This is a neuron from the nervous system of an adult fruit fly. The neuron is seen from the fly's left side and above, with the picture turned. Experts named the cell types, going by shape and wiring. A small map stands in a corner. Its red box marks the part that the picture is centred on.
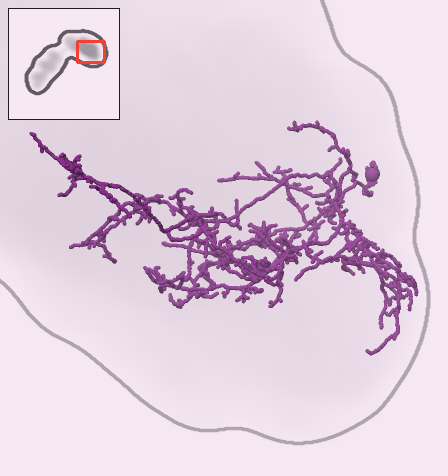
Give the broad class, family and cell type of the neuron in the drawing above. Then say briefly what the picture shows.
This is a central-brain intrinsic neuron. The family is hemilineage SLPa&l1_anterior. Its cell type is CL071_a. Dozens of branch ends can be seen. As drawn here it is wider than it is tall.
